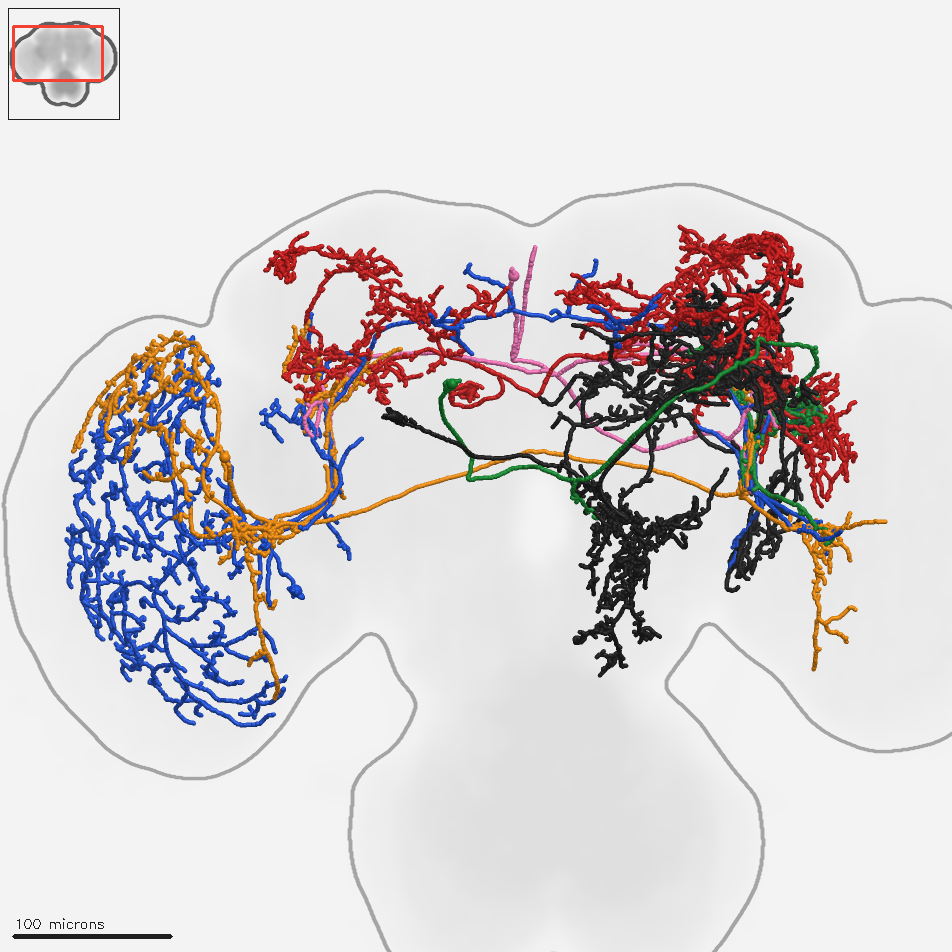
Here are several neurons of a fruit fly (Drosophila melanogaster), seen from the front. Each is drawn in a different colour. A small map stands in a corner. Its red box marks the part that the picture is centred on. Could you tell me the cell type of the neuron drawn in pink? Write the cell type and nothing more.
OCG02c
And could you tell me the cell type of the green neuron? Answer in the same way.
LoVC23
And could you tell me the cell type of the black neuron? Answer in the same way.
LoVC20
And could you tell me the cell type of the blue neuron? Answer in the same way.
MeVPaMe1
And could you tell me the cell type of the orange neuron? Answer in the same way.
MeVPaMe2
